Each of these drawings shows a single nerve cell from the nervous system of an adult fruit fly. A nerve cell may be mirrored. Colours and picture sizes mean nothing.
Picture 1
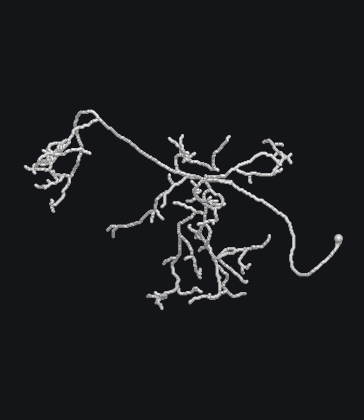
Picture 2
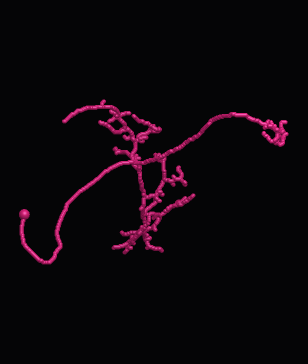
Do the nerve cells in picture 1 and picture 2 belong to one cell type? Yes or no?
no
